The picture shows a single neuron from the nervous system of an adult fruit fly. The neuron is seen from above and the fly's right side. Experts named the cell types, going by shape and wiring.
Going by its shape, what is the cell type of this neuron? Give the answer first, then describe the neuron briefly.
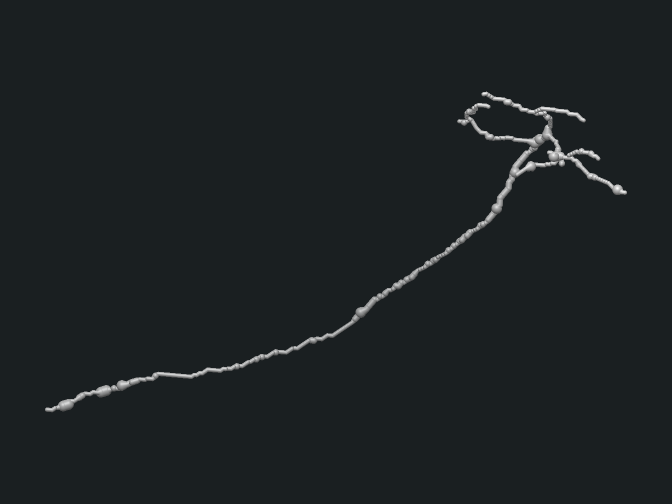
It is of cell type LgLG3. It is a sensory neuron entering the nerve cord. The drawing shows no cell body. There are a dozen or fewer branch ends.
